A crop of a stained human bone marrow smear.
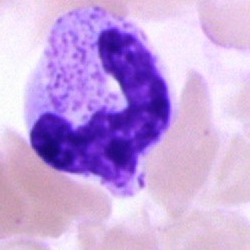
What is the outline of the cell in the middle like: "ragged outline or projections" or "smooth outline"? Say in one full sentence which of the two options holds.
In outline, this cell is smooth rather than rough.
